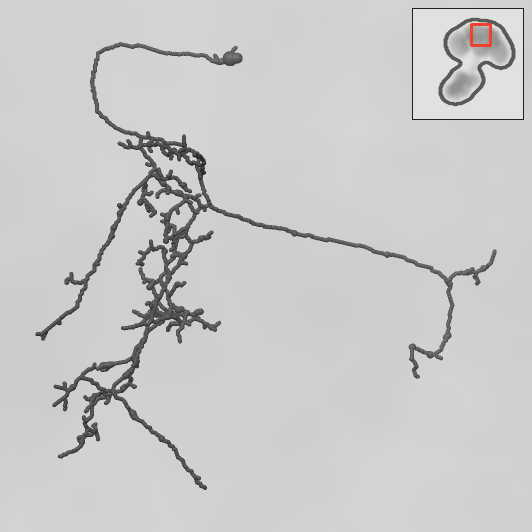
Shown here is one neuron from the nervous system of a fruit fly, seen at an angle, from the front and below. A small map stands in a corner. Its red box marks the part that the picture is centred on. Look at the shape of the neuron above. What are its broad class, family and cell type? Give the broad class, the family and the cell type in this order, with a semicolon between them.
central-brain intrinsic neuron; hemilineage SMPp&v1_posterior; CL186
